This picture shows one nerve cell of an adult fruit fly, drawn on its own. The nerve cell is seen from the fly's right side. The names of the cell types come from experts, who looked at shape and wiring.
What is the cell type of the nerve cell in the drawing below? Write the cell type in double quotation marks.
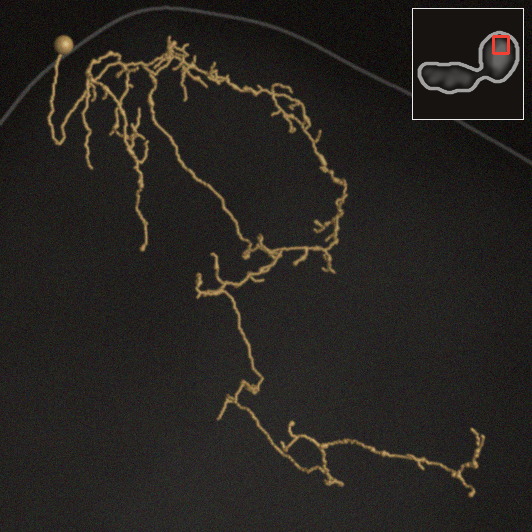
"SLP375"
